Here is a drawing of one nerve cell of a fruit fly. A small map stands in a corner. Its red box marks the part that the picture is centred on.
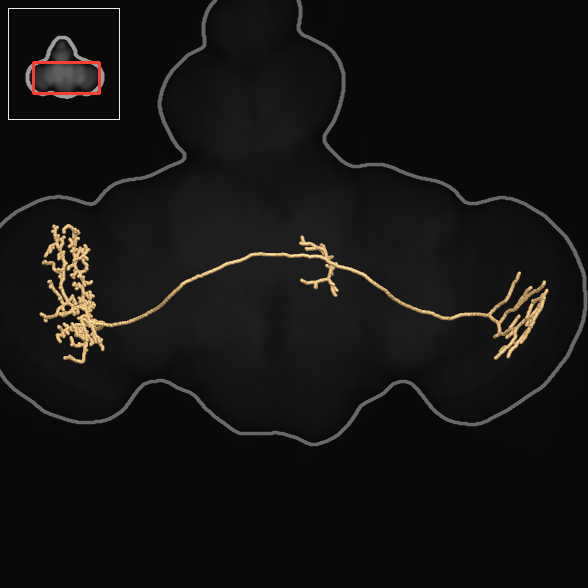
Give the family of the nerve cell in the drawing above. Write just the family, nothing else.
hemilineage VPNl&d1_lateral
